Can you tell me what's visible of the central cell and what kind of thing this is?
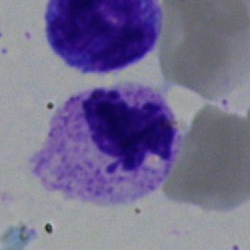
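The nucleus is located in the upper right part of the cell, and its chromatin is dense, dark purple and clumped. The cytoplasm is abundant and pale lilac-pink, with fine purple granules scattered throughout. The cell is a segmented neutrophil.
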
